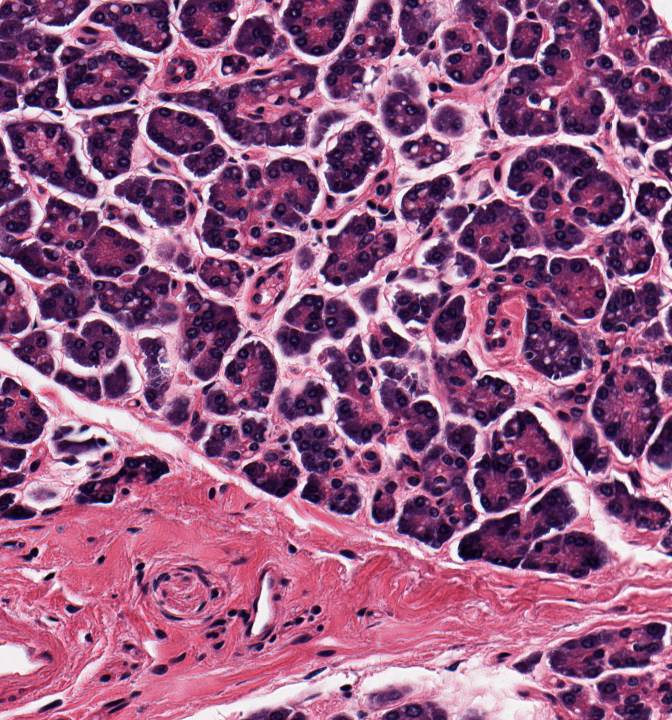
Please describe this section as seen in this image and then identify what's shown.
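Small rounded acini, closely packed, occupy the upper two-thirds of the field, while a band of dense connective tissue crosses the lower third. Each acinar cell has deeply basophilic basal cytoplasm and paler, pink, granular apical cytoplasm. The nuclei are round and dark, sitting toward the cell base. Acinar lumina are tiny and mostly inconspicuous. Answer: pancreas.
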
